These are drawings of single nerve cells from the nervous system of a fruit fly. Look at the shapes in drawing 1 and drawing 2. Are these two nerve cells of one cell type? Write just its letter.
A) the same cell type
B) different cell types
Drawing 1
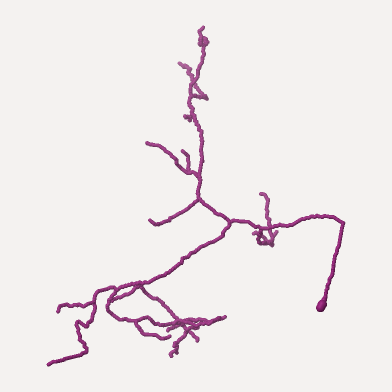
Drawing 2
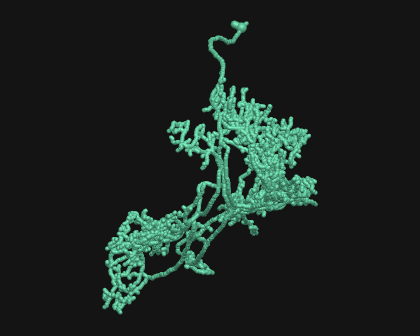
B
